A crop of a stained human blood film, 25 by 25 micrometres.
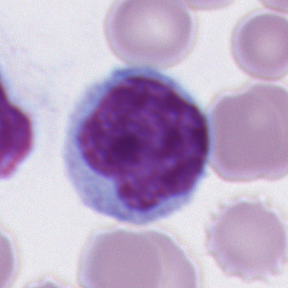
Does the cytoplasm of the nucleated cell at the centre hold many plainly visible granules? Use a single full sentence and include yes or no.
No, no granules can be seen in the cytoplasm of this cell.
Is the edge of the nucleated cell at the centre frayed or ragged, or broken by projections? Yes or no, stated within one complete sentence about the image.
No, the cell lacks a rough edge; its outline is smooth.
